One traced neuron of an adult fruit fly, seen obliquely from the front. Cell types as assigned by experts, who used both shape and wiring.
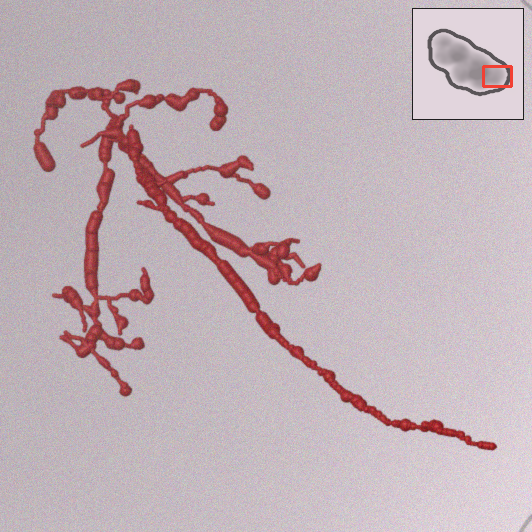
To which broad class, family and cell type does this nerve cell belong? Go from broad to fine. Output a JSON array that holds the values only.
["descending neuron", "DNge", "DNge146"]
